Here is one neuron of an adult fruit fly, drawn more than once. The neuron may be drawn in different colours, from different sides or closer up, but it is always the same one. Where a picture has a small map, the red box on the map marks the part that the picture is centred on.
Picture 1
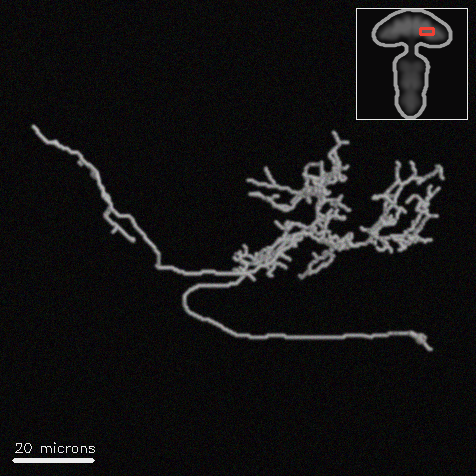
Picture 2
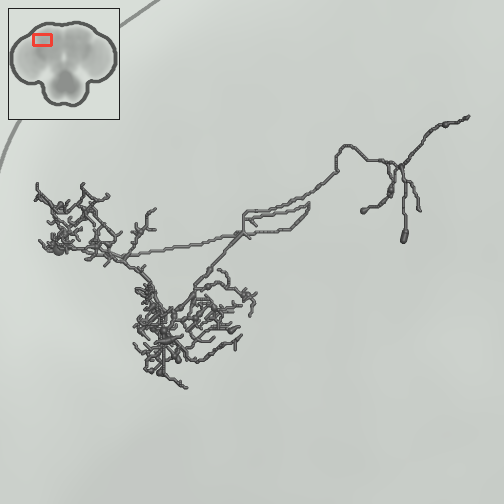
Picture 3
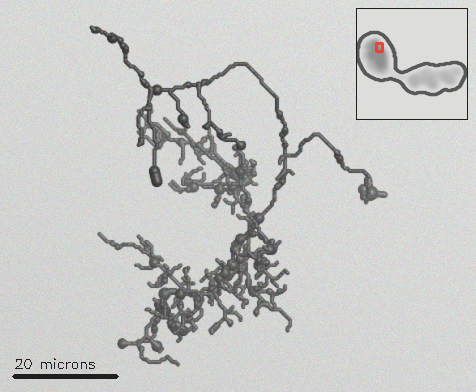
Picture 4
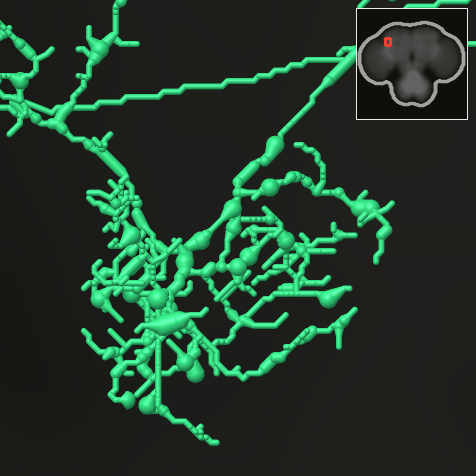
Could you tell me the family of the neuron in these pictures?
hemilineage SLPp&v1_posterior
